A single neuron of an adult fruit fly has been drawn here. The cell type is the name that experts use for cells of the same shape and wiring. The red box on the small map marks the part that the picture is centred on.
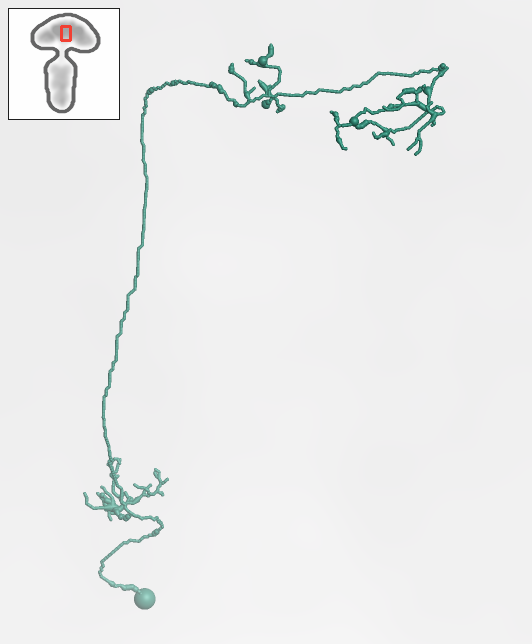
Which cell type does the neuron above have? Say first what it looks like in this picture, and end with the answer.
It is in the brain and does not reach the nerve cord. The cell body can be seen at the lower left of the picture. The picture shows dozens of branch ends. Its broad class is central-brain intrinsic neuron. Its cell type is PFNp_b.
